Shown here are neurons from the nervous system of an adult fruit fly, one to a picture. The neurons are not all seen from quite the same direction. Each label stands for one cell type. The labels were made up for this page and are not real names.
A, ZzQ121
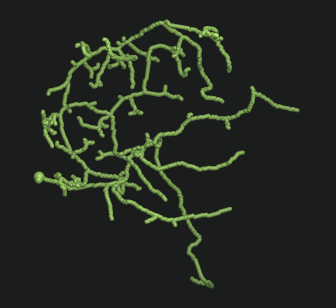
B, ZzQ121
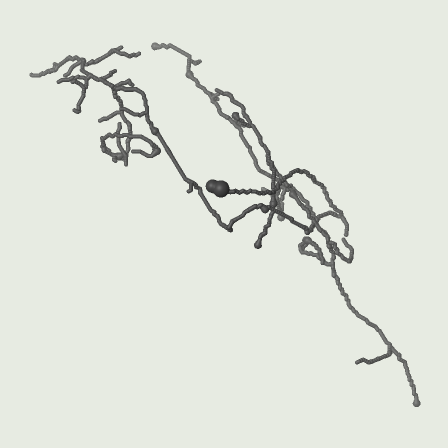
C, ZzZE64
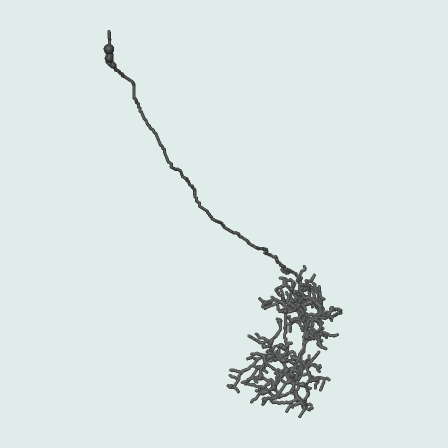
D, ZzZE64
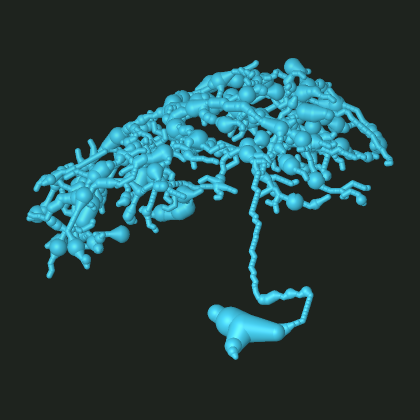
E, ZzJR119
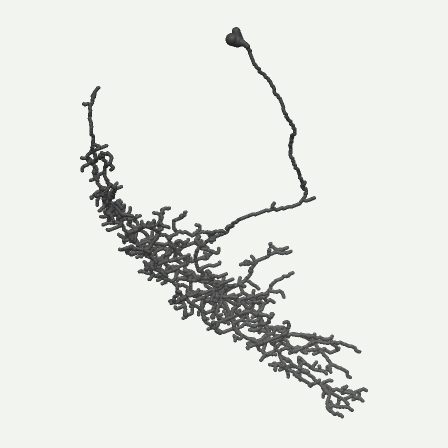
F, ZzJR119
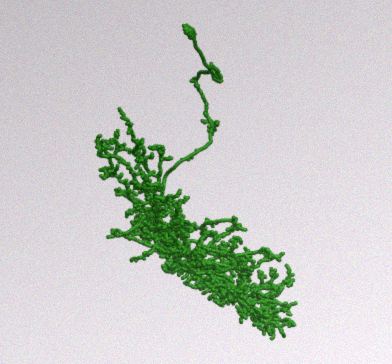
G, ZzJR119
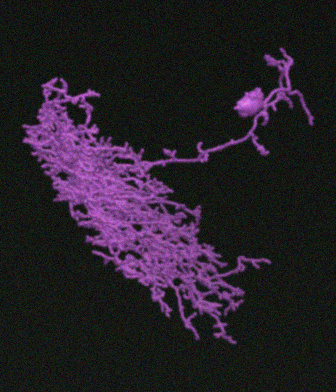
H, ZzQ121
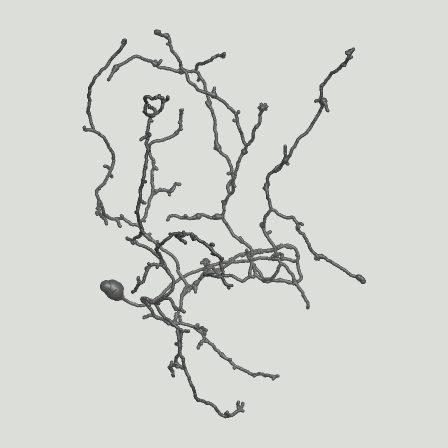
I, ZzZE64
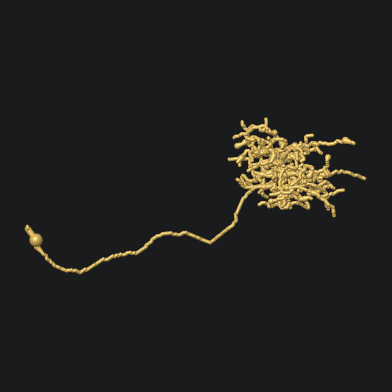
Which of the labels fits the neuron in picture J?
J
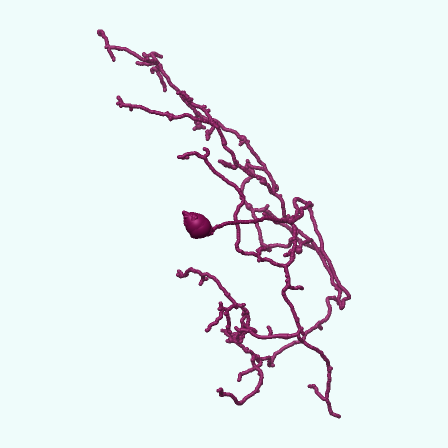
ZzQ121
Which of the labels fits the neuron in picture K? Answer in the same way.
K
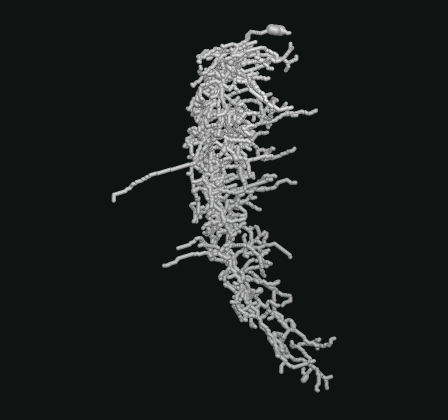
ZzJR119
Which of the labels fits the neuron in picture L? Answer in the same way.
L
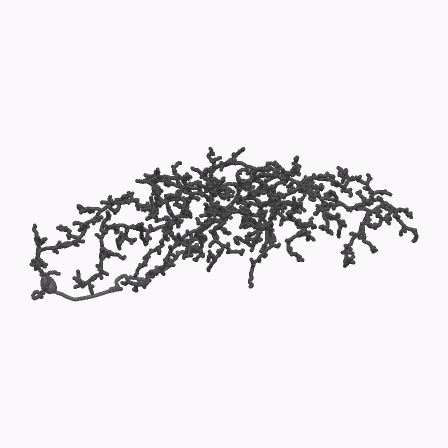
ZzJR119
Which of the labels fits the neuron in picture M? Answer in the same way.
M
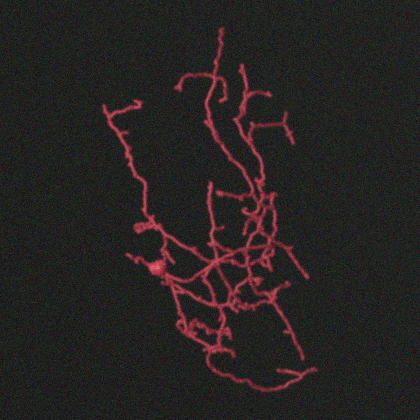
ZzQ121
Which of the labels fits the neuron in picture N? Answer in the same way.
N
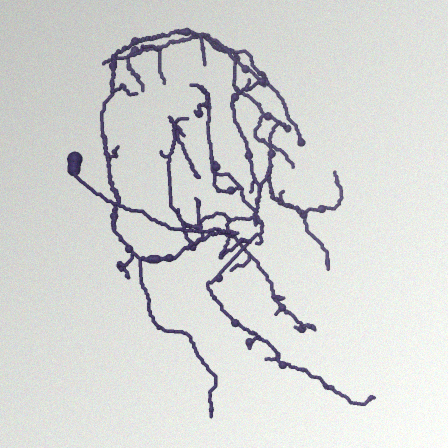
ZzQ121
